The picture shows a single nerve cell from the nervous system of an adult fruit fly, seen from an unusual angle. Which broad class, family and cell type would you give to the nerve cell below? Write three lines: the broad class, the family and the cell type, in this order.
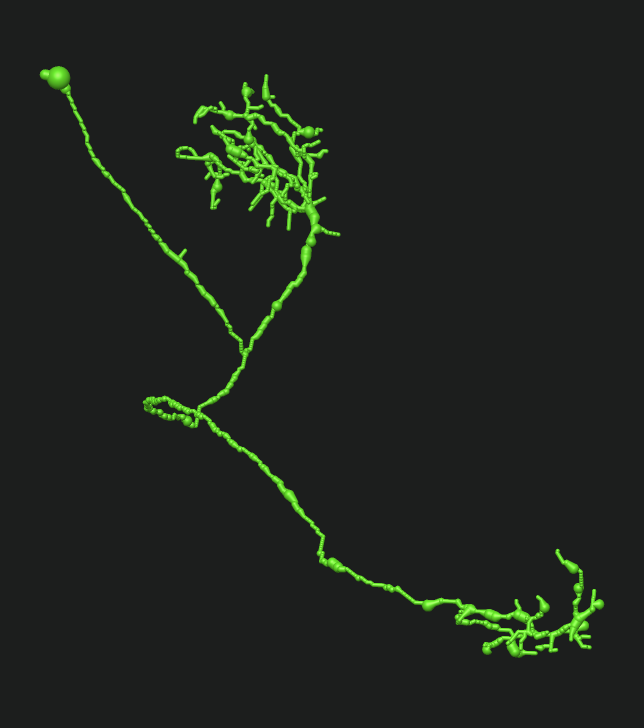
visual projection neuron
hemilineage VPNd2
LC10a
